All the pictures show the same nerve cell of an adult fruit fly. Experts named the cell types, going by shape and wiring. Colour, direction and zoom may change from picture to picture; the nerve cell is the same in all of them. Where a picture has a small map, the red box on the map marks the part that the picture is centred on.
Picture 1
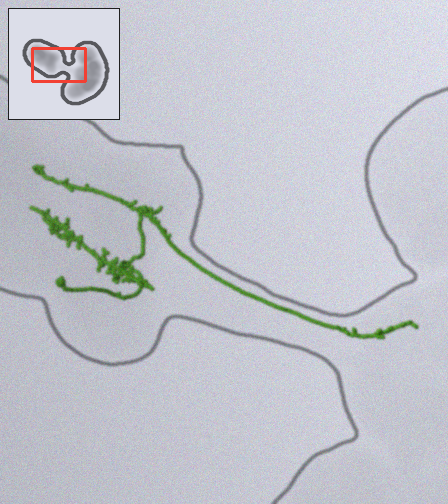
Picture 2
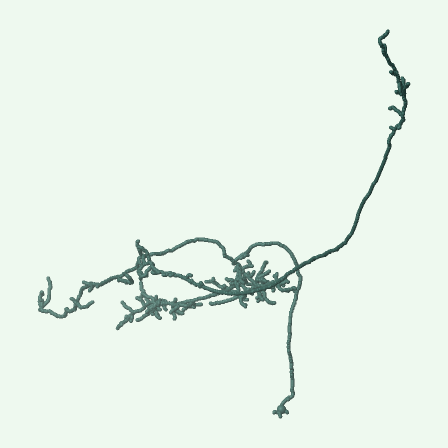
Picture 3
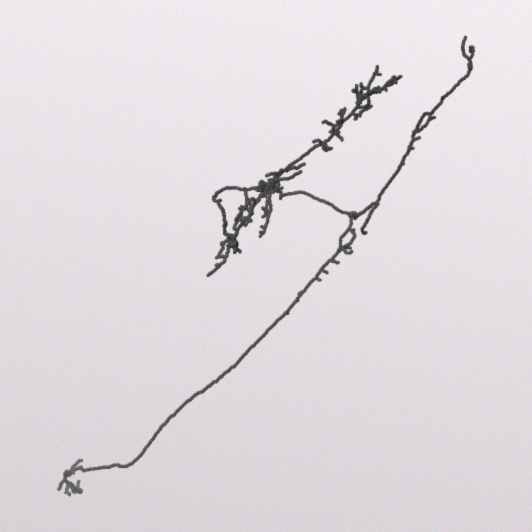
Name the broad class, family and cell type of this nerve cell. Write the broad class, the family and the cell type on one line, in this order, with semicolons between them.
ascending neuron; hemilineage 06A; AN06A041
